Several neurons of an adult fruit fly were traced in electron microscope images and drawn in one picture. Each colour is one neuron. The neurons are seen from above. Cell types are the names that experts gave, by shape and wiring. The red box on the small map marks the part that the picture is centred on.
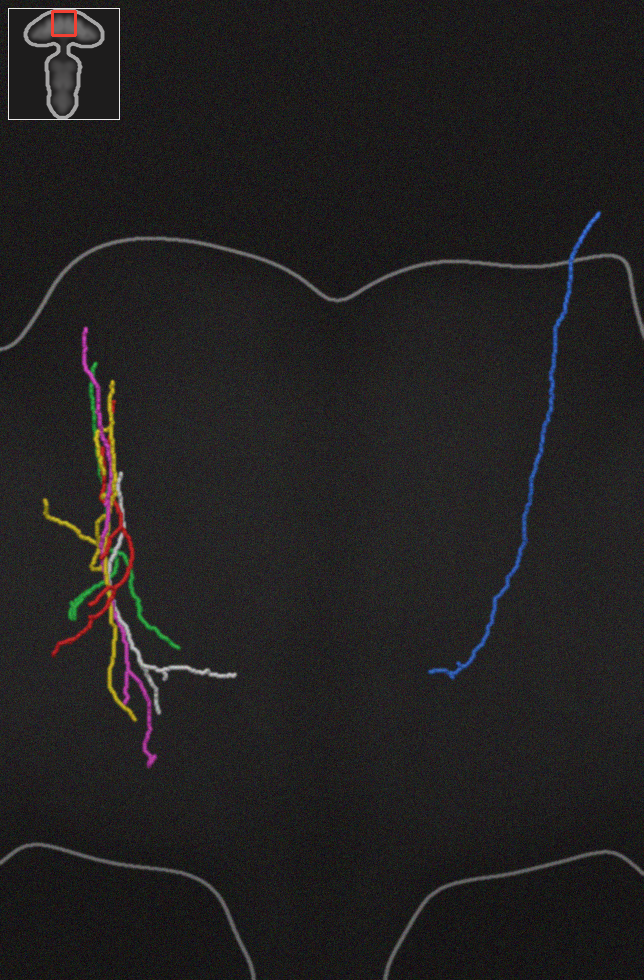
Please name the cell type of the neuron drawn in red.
JO-CL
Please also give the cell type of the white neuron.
JO-ED1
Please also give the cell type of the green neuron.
JO-EV1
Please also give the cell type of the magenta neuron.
JO-DP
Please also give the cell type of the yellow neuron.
JO-DA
